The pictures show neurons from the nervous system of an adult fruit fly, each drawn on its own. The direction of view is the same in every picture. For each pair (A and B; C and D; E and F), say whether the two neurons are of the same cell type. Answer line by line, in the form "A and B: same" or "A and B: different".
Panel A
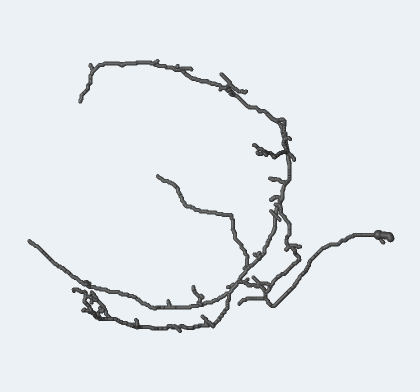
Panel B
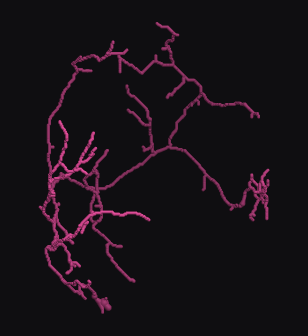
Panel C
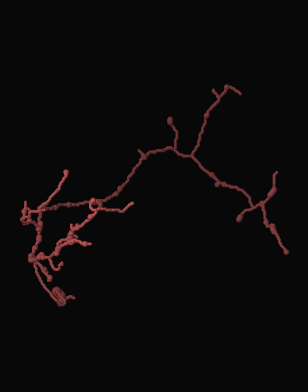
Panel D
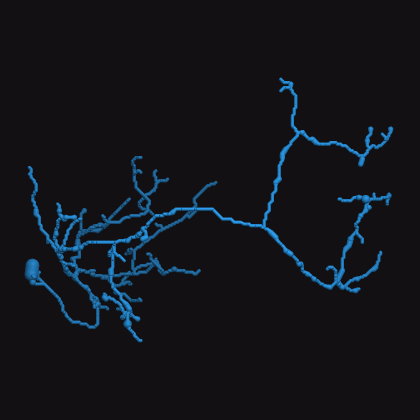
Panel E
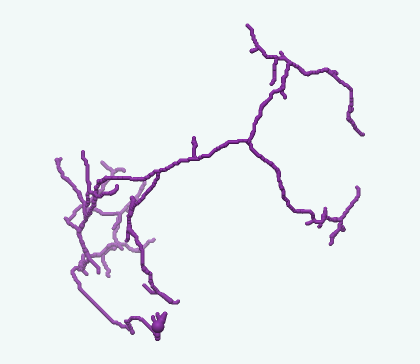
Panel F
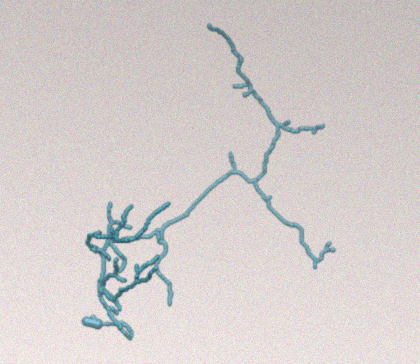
A and B: different
C and D: different
E and F: same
